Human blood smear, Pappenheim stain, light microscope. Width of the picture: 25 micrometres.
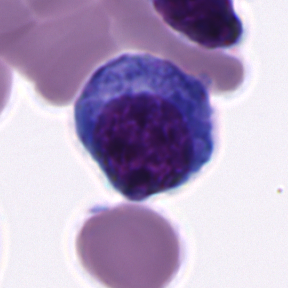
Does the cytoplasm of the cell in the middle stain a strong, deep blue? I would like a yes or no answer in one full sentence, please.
Yes, for this cell, the cytoplasm is strongly blue.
